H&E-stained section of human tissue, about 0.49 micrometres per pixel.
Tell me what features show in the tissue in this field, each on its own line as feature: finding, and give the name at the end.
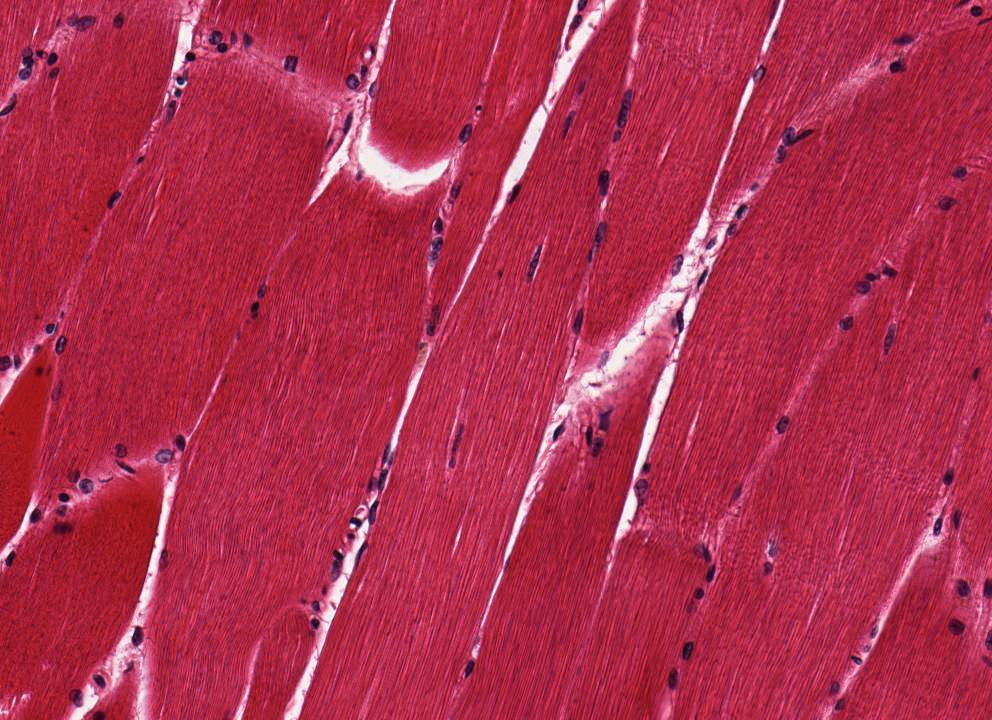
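Fibres: broad, unbranched bands, cut lengthwise
Nuclear position: at fibre edges, not centres
Nuclei: small, dark purple, elongated along fibres
Cytoplasm: deep red, fine lengthwise lines
Name: skeletal muscle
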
